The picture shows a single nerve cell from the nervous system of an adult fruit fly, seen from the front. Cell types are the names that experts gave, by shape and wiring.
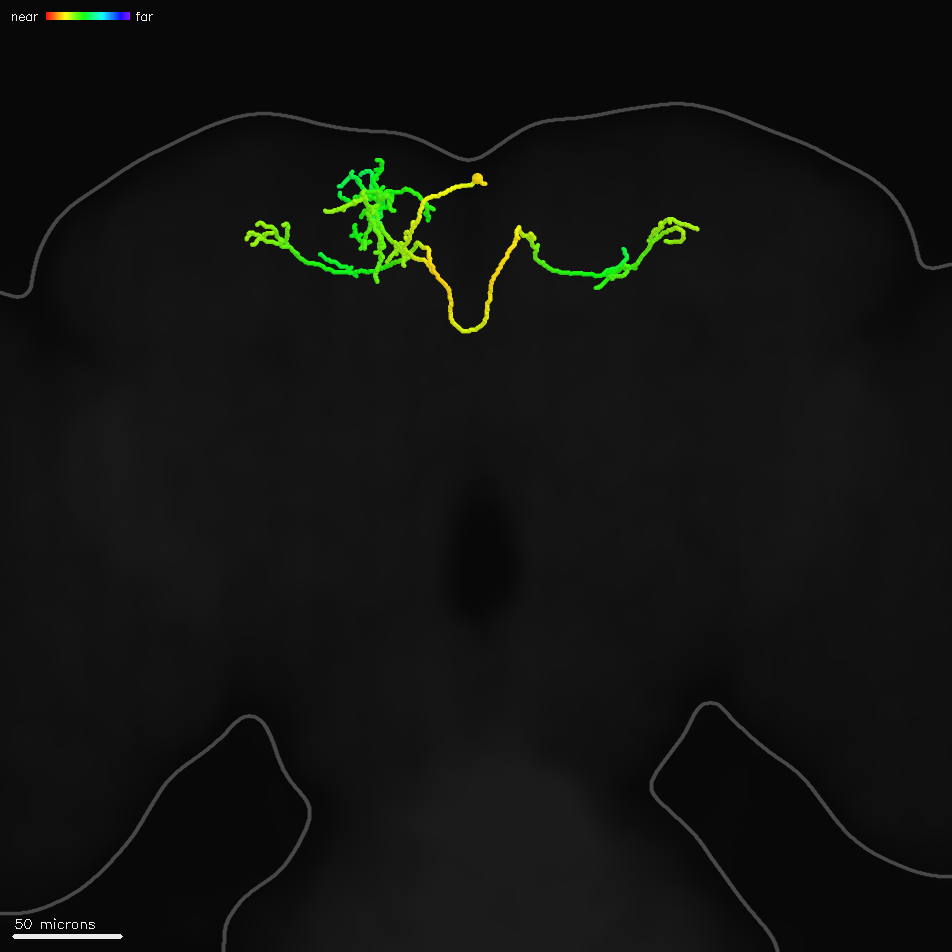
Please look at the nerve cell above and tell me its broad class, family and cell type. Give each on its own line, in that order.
central-brain intrinsic neuron
hemilineage SMPad3
CB1871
